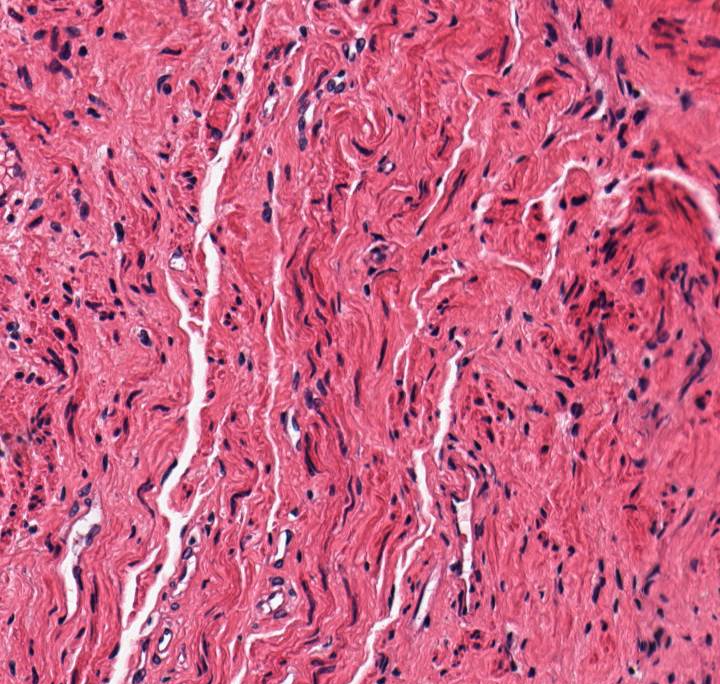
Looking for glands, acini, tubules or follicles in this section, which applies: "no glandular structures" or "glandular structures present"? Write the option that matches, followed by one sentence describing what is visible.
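No glandular structures. No epithelium, glands or fat cells are seen anywhere in the field.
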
